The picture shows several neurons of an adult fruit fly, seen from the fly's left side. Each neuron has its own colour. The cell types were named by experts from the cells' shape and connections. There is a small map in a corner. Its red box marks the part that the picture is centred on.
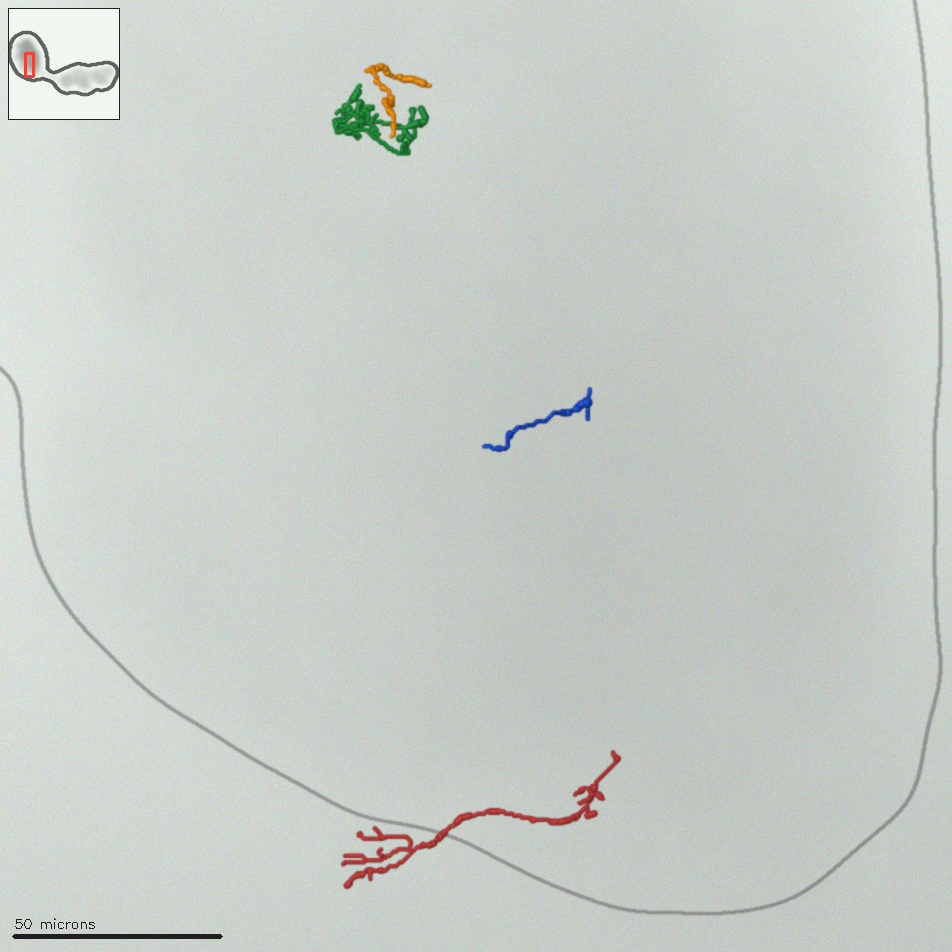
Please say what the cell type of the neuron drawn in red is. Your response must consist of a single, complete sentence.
This neuron counts as a member of the cell type L4.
